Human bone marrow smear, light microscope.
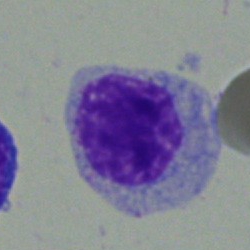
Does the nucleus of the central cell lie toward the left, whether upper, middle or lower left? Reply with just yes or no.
Yes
